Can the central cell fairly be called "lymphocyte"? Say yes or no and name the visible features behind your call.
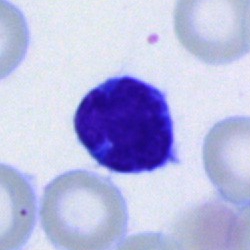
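Dense, deep purple chromatin and no visible nucleolus decide it.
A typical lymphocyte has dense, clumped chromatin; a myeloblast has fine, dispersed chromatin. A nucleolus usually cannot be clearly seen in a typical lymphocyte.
The cell is a lymphocyte, not a blast. The nucleus fills nearly the whole roughly round cell, leaving almost no visible cytoplasm.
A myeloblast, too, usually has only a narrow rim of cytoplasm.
No granules are visible.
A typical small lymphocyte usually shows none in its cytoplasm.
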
